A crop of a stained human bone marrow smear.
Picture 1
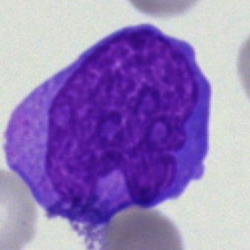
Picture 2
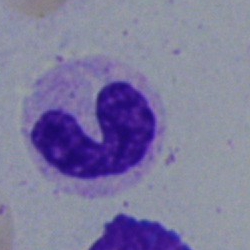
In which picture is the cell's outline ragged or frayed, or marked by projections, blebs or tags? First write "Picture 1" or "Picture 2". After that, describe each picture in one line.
Picture 1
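What picture 1 shows: The bottom edge of the cell is frayed into small fragments.
What picture 2 shows: The cell outline is round and smooth.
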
